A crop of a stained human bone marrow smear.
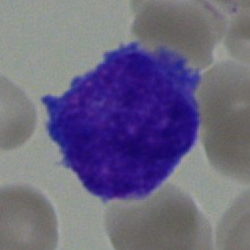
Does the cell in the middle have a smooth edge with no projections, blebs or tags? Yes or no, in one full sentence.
No, along its edge the cell is rough, not smooth.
